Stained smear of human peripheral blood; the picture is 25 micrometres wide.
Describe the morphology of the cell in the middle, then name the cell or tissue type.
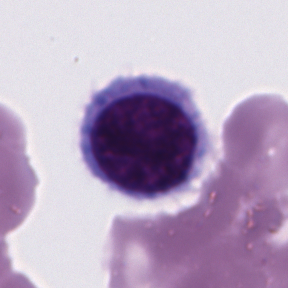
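The cytoplasm is reduced to a narrow rim around the nucleus. Throughout the nucleus, the chromatin stains dark purple. Neither granules nor vacuoles are visible in the cytoplasm. The cell is a hairy cell.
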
